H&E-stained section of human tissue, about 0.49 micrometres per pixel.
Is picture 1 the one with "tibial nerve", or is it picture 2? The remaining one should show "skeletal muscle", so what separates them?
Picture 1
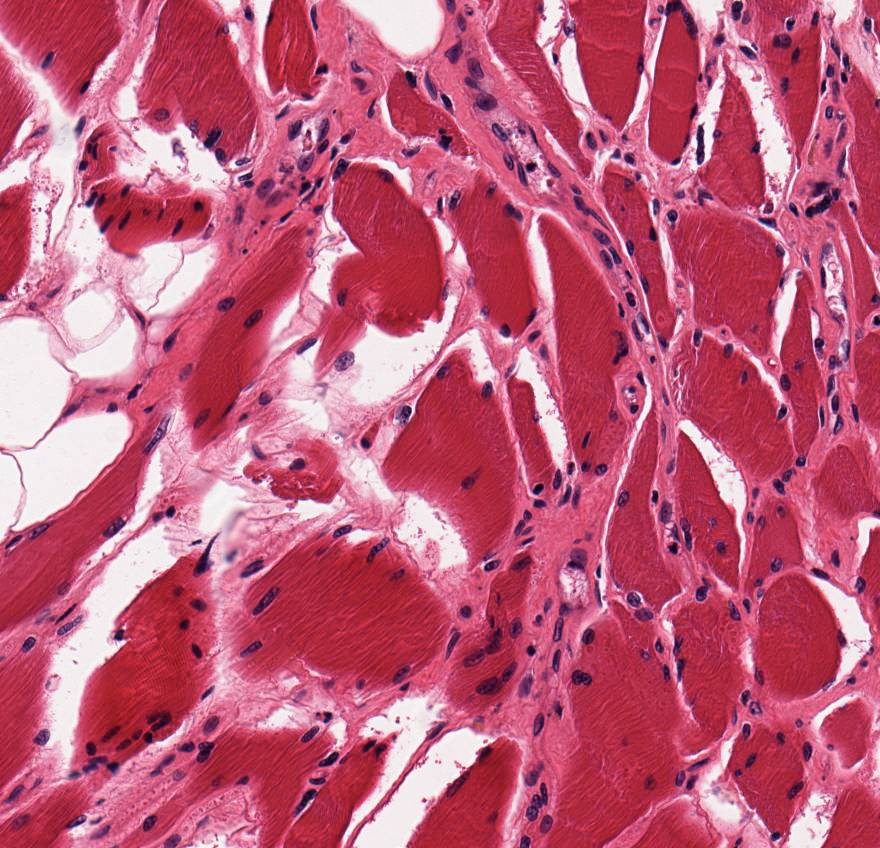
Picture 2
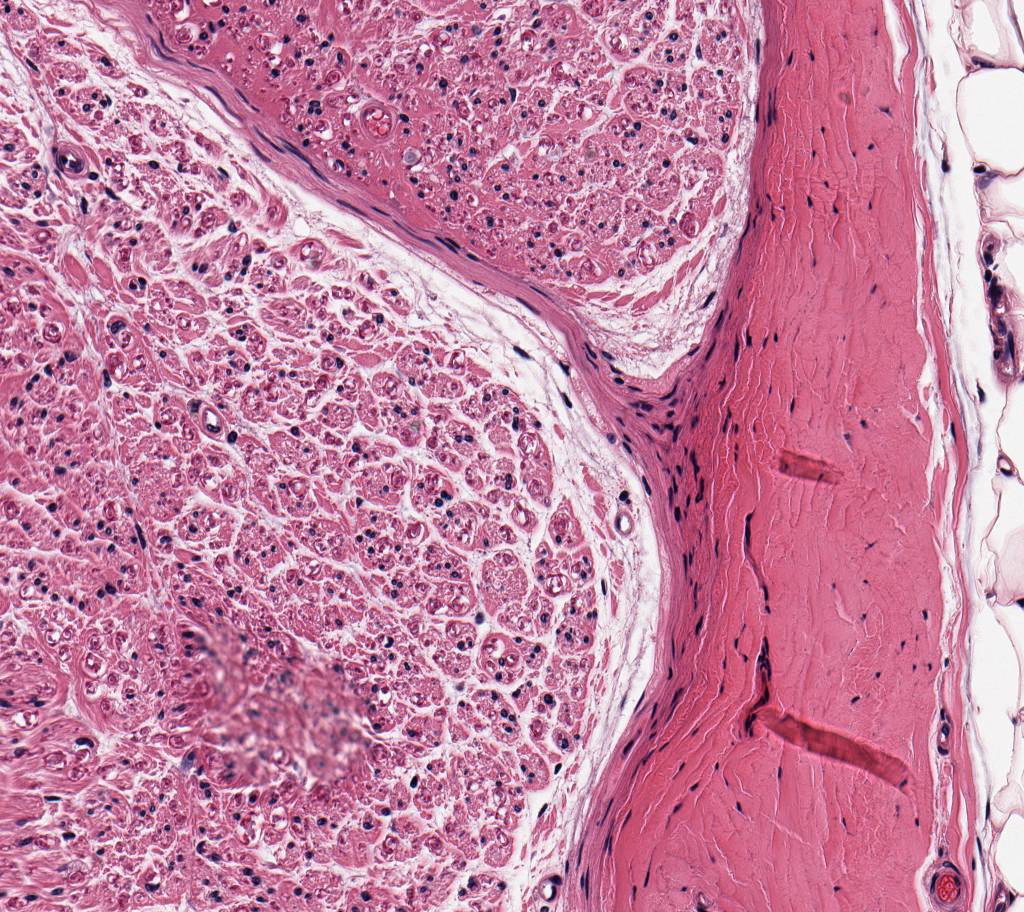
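Of the two, picture 1 is skeletal muscle and picture 2 is tibial nerve.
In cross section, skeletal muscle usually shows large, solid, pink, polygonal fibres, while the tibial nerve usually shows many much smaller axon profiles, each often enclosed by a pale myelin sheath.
In picture 2 the nerve fibres within the fascicles are cut across as small round profiles, pale rings around central pink dots, with small dark nuclei scattered evenly among them in both fascicles. The muscle fibres in picture 1 vary considerably in size, and their dark, elongated nuclei lie mostly at the fibre edges. Each nerve fascicle is bounded by a thin layer of flattened cells with elongated dark nuclei, and a band on the right is deeply eosinophilic collagen with sparse spindle-shaped nuclei. Clear fat cells with thin pink membranes lie at the left edge of the muscle field, and no epithelium or glands appear anywhere in it.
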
